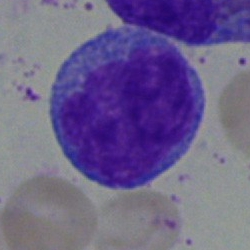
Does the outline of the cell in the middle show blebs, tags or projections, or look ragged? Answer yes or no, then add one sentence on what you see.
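No. The cell outline is round and smooth.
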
